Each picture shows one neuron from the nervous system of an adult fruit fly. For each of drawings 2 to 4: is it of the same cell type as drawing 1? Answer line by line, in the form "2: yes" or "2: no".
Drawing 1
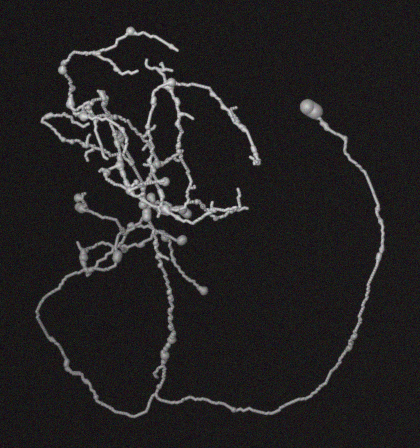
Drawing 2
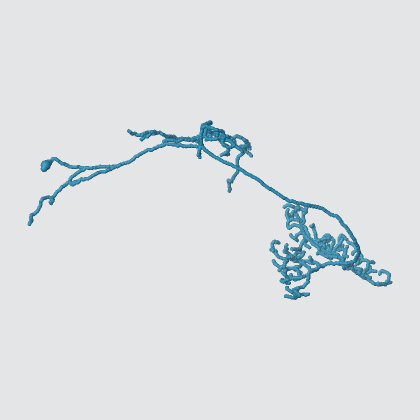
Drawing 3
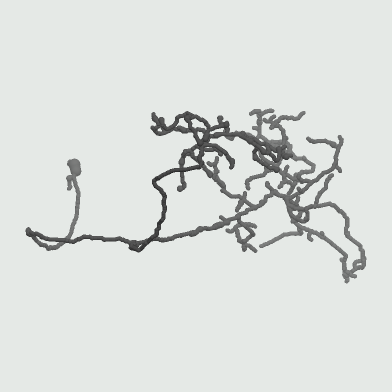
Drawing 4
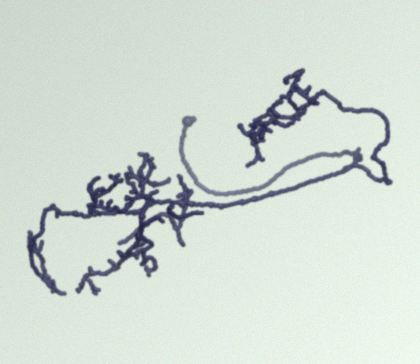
2: no
3: yes
4: yes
